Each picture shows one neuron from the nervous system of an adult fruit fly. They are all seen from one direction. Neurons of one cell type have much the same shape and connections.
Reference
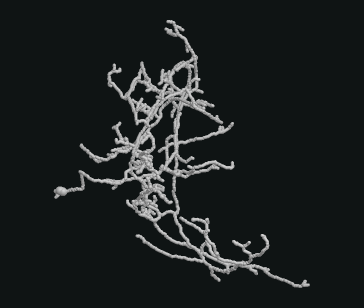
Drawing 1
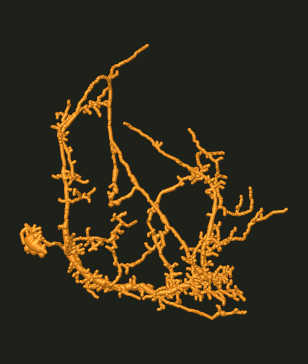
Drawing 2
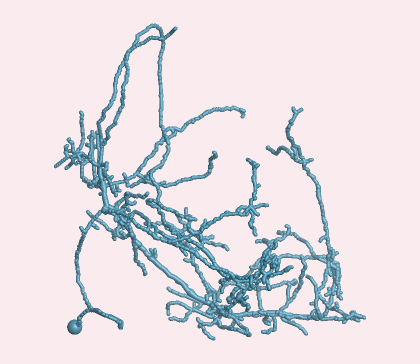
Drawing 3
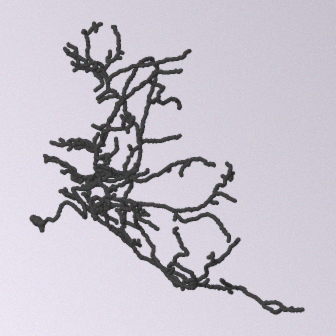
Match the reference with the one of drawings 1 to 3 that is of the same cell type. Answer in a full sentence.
Drawing 3 is of the same cell type.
